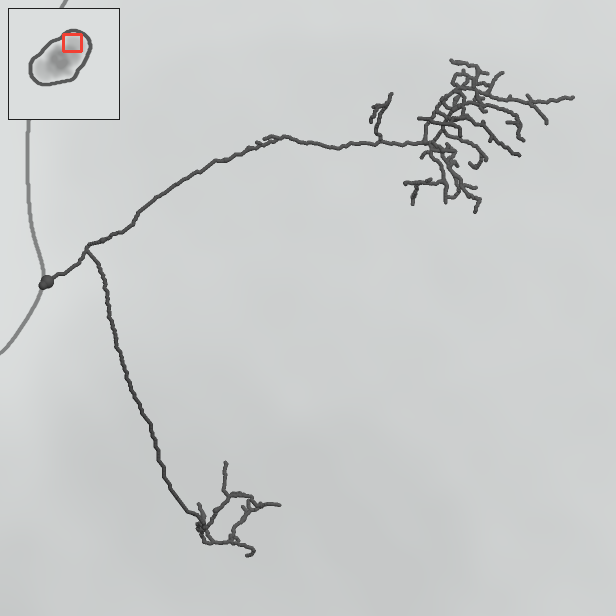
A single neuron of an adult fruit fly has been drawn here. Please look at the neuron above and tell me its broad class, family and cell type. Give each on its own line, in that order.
optic-lobe intrinsic neuron
MeLo
MeLo3a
